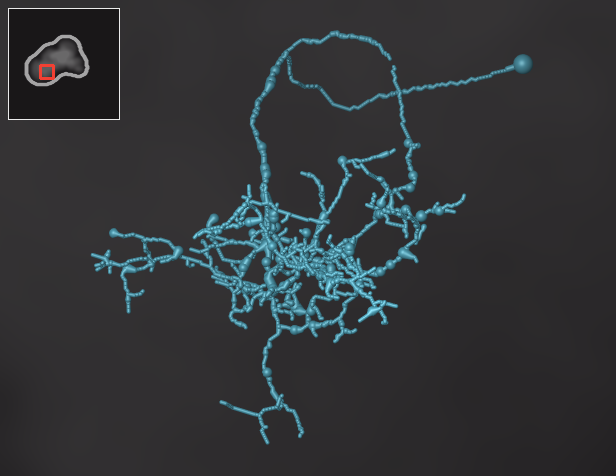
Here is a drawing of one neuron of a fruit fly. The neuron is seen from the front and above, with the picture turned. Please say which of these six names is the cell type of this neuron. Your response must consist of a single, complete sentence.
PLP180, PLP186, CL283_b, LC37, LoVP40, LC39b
It is PLP186 that this neuron is, by cell type.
